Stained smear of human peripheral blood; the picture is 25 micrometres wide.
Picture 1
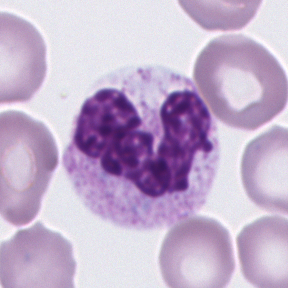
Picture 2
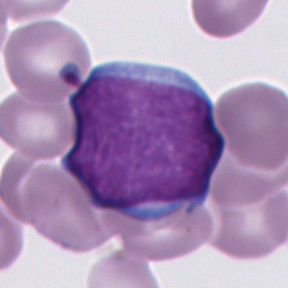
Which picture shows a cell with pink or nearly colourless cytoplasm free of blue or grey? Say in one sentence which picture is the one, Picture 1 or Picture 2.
In picture 1, this cell's cytoplasm carries no blue or grey and is pink or nearly colourless.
